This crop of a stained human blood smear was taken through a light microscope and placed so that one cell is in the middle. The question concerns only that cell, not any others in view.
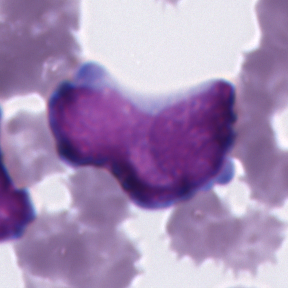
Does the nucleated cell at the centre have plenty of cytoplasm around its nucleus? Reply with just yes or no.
No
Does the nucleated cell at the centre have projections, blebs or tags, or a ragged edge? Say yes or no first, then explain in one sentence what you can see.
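Yes. A small pale blue bulge of cytoplasm protrudes from the lower right edge of the cell.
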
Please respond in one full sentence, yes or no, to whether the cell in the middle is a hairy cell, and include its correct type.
No, instead of a hairy cell, the centred cell represents a myeloblast.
